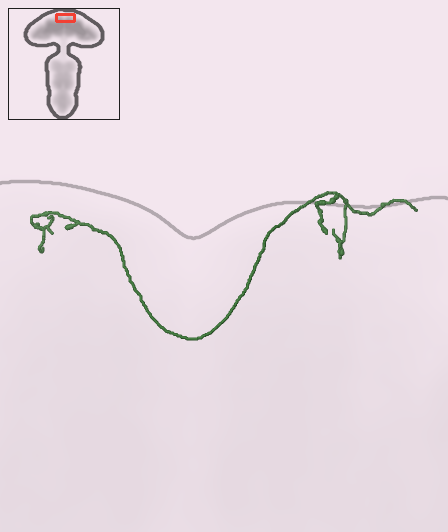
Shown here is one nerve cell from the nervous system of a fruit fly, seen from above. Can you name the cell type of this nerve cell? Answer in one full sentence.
It is ORN_VA6 that names the cell type of this nerve cell.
